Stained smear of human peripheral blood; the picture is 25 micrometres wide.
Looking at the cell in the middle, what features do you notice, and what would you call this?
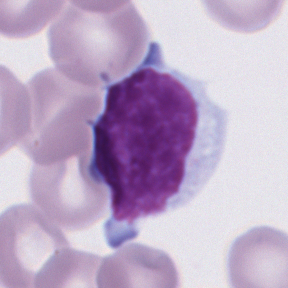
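Chromatin is dark purple and patchy, with paler areas between denser clumps. No nucleolus stands out. Cytoplasm shows no distinct coloured granules. Small, darker blue tongues of cytoplasm reach out at the top and bottom of the cell. Cell: typical lymphocyte.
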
